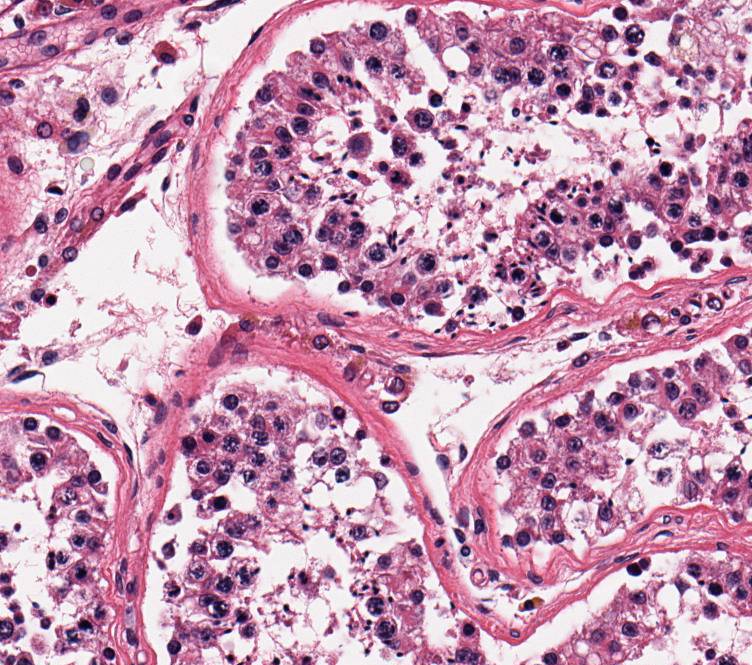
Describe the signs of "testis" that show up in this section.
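This section is testis, and its tubules are packed with several layers of germ cells. Many of these are spermatocytes, with large round nuclei and coarse, clumped chromatin.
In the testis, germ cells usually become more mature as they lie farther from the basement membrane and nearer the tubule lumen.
That fits the small, dark, condensed spermatid nuclei gathered toward the interior of the upper right tubule.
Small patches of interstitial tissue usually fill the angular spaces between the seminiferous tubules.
In keeping with this, interstitium lies beside the tubule walls here. Scattered golden-brown pigment granules sit in that interstitium, next to the tubule walls.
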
